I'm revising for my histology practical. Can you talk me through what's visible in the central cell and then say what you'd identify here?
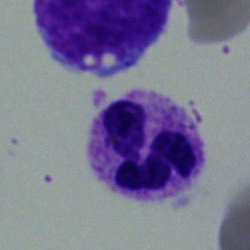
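Within the nucleus, nucleoli are not visible. The cytoplasm is plentiful, pale pinkish-lilac and filled with fine lilac granules, without clear vacuoles. Name: segmented neutrophil.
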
